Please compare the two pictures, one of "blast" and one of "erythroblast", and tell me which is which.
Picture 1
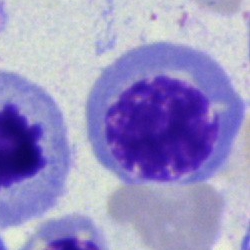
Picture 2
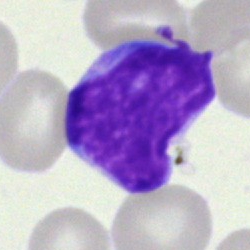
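Here the erythroblast occupies picture 1 and the blast picture 2. Outline: the erythroblast is round and smooth-edged, while the blast is irregular and angular, with a notch cut into its lower right side and small bleb-like projections standing out from its upper right edge. Nucleus: the blast's fills almost the whole cell.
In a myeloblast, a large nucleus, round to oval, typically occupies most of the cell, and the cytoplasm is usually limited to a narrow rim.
Chromatin: in the erythroblast it is coarse, with dark purple clumps separated by paler spots, and no distinct nucleoli can be seen.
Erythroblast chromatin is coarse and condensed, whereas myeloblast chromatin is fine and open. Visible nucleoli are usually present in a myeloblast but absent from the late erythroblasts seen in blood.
Cytoplasm: no granules are seen in the erythroblast, and no distinct ones in the blast. Surroundings: a pale grey cell without a nucleus lies against the erythroblast's lower edge; red cells surround the blast and press against it, and a small dark brown speck with a clear halo sits at its lower right edge.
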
